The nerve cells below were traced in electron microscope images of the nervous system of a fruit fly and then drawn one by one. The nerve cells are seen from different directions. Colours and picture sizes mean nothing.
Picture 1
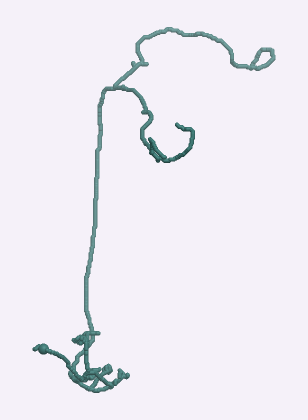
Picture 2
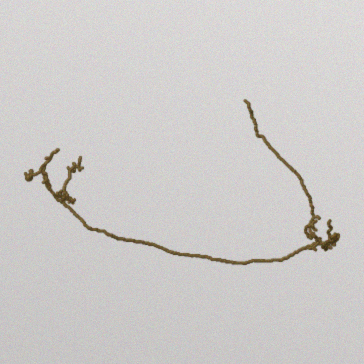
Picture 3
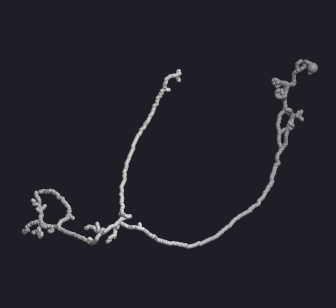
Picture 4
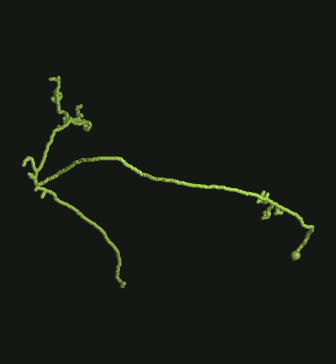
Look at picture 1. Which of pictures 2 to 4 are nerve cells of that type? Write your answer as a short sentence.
None of them is of the same cell type.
